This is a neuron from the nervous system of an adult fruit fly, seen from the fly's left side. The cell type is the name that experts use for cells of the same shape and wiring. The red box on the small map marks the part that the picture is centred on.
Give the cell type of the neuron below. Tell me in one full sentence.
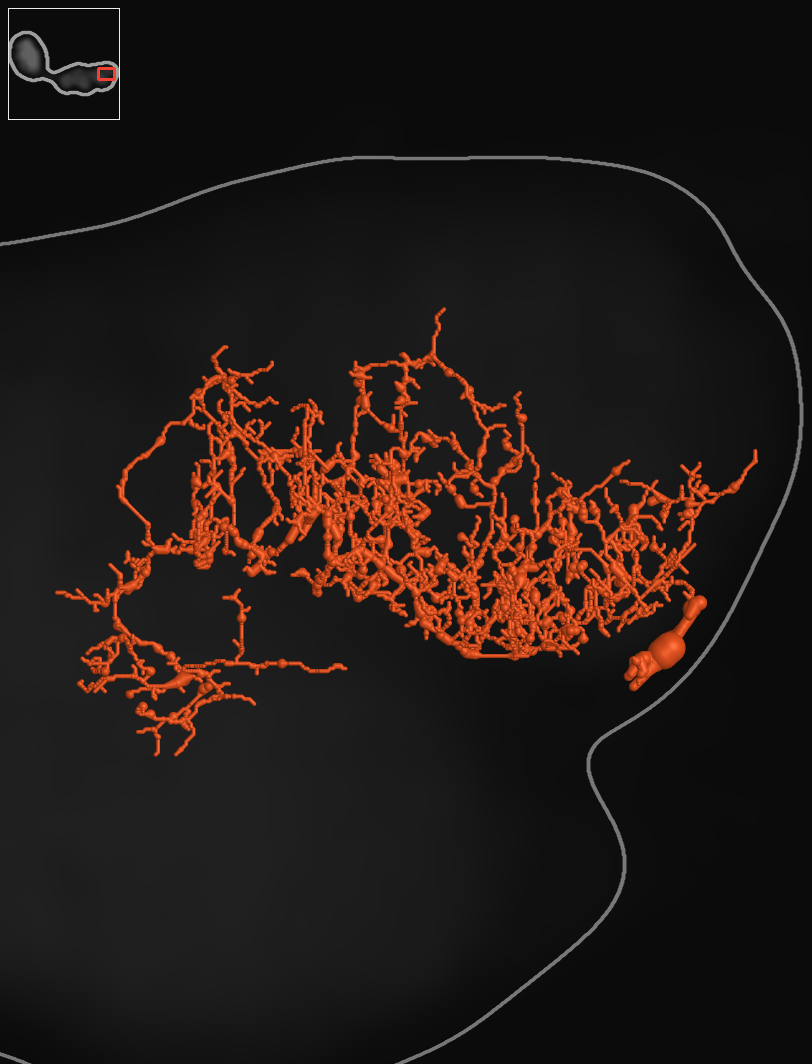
The type of this neuron is the cell type INXXX124.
